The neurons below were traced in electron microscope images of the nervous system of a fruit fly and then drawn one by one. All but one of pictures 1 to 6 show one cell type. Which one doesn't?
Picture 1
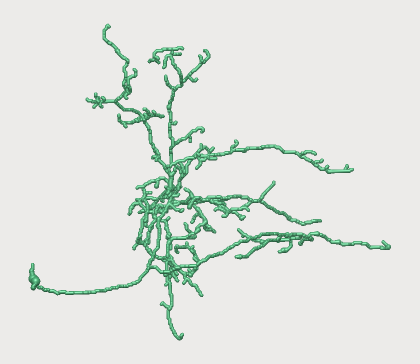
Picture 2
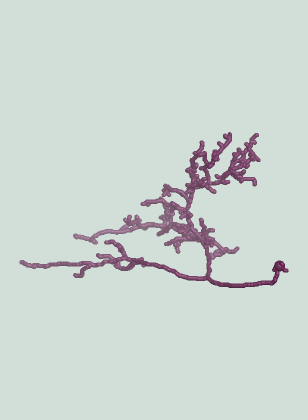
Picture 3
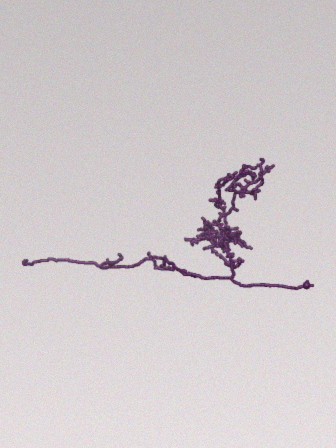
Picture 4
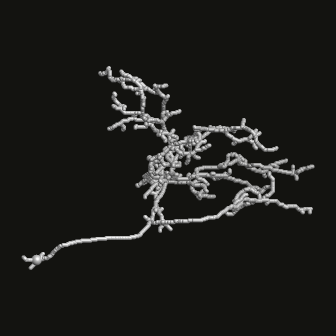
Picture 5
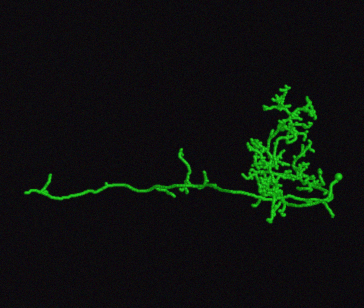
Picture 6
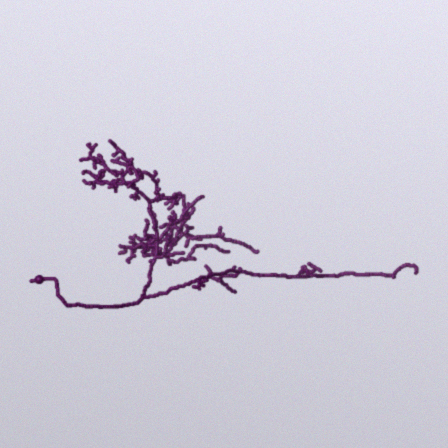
5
